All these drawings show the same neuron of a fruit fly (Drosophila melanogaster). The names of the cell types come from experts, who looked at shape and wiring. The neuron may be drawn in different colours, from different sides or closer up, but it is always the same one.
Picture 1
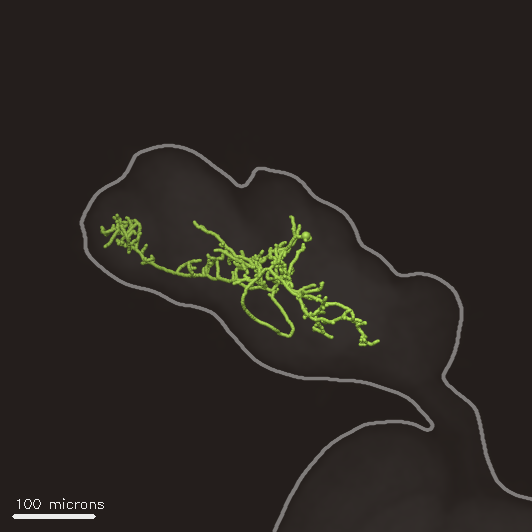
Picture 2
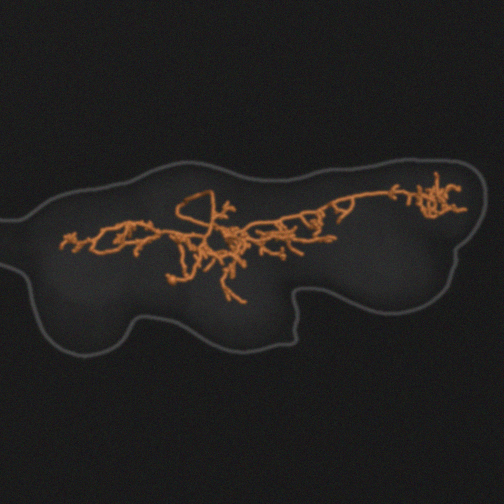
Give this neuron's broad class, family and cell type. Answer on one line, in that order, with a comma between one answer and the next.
nerve-cord intrinsic neuron, hemilineage 14B, IN14B009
